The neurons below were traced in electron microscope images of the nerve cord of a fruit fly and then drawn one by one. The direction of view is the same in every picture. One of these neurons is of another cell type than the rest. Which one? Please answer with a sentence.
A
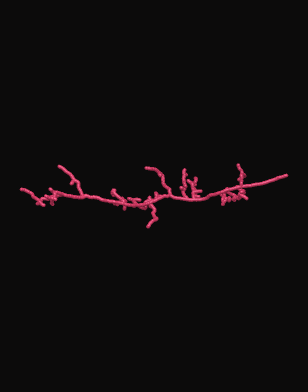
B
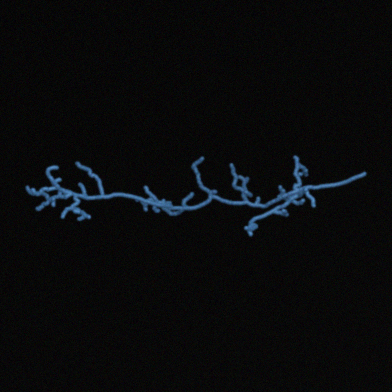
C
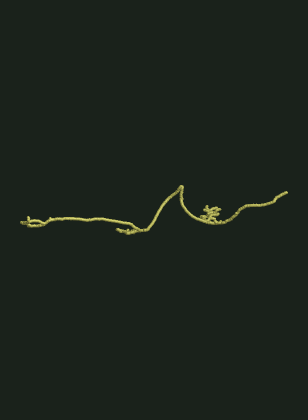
Picture C is the odd one out.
